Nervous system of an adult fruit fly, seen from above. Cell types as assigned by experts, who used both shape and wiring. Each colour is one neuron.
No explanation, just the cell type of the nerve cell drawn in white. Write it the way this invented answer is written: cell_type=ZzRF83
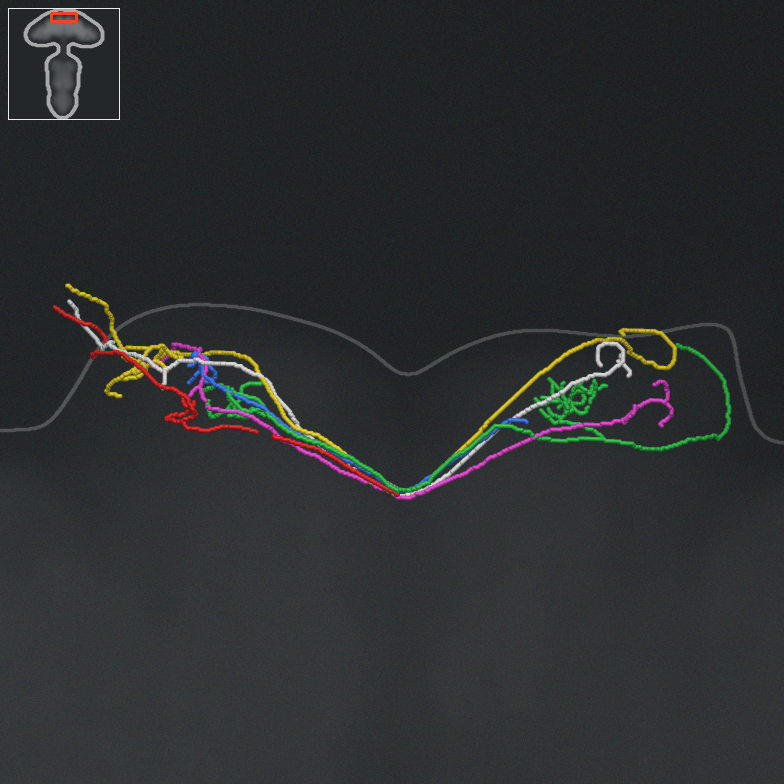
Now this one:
cell_type=ORN_DA3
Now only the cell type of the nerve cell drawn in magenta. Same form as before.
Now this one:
cell_type=ORN_DL3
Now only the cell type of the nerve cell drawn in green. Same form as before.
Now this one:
cell_type=ORN_D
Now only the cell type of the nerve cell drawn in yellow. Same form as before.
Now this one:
cell_type=ORN_VA1d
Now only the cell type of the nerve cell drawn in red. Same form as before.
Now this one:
cell_type=ORN_DL4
